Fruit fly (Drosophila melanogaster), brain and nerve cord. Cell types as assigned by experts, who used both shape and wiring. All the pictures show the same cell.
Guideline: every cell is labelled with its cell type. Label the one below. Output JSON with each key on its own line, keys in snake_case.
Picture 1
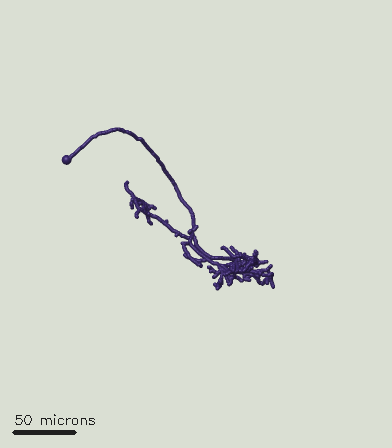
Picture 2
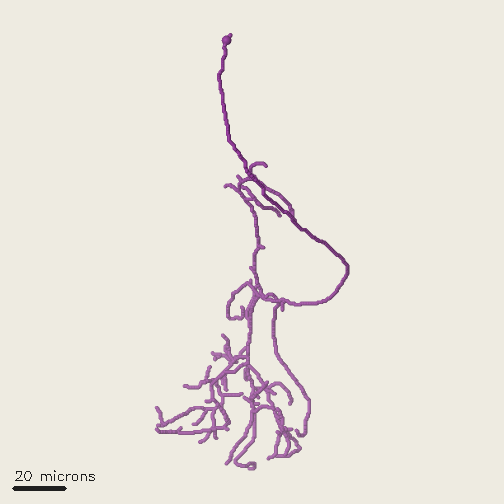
{
 "cell_type": "WED002"
}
